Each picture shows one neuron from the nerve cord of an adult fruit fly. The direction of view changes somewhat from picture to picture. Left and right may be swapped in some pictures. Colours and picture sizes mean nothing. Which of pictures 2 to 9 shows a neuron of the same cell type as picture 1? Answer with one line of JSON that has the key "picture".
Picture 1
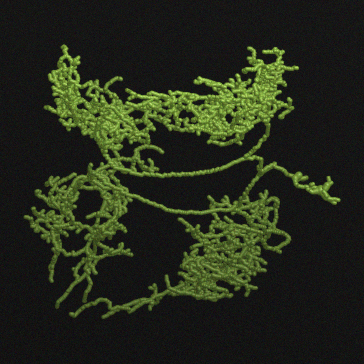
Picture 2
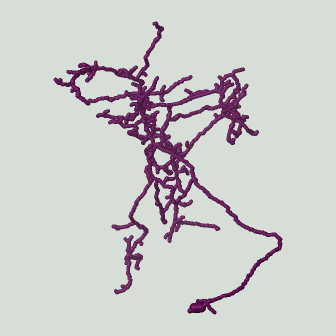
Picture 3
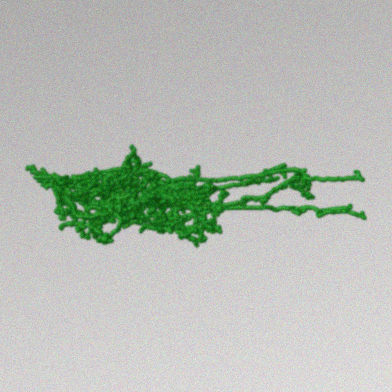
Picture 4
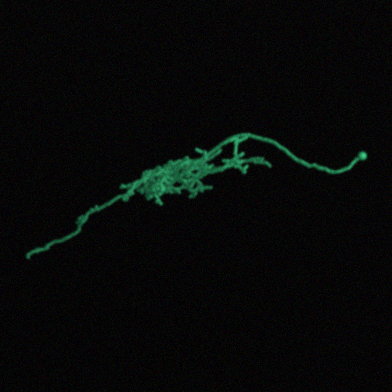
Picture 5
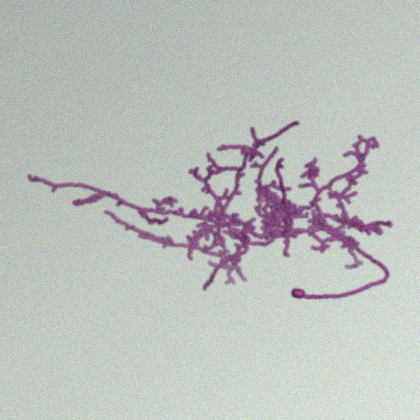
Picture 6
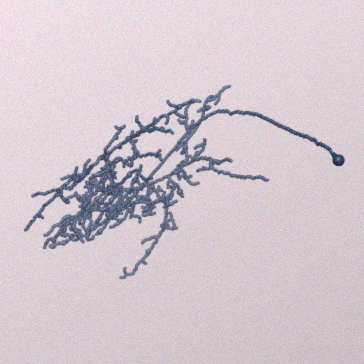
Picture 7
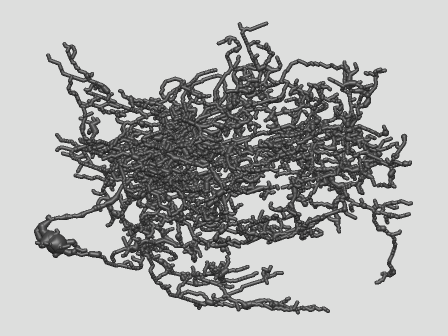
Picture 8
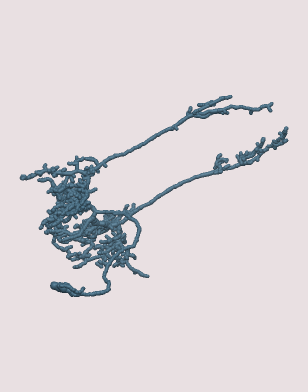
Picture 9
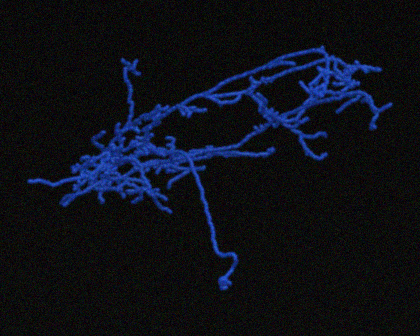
{"picture": 7}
